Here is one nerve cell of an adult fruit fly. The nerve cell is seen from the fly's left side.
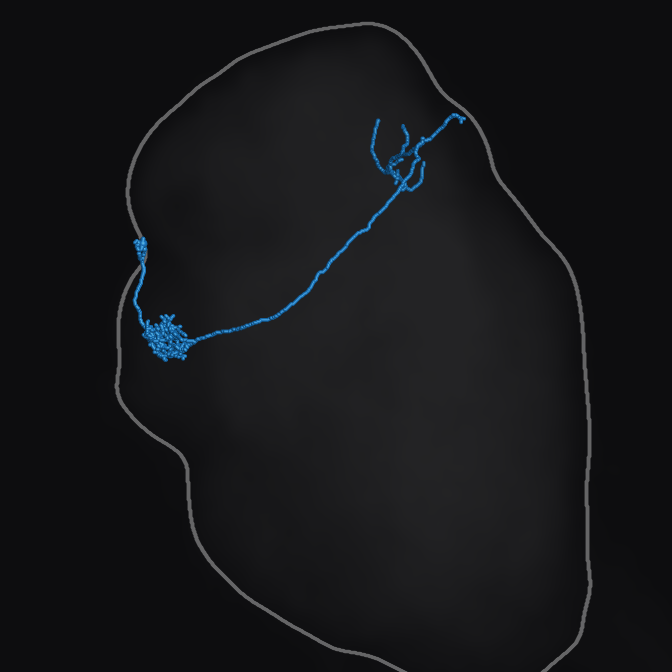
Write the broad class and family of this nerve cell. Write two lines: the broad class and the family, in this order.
central-brain intrinsic neuron
hemilineage ALad1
